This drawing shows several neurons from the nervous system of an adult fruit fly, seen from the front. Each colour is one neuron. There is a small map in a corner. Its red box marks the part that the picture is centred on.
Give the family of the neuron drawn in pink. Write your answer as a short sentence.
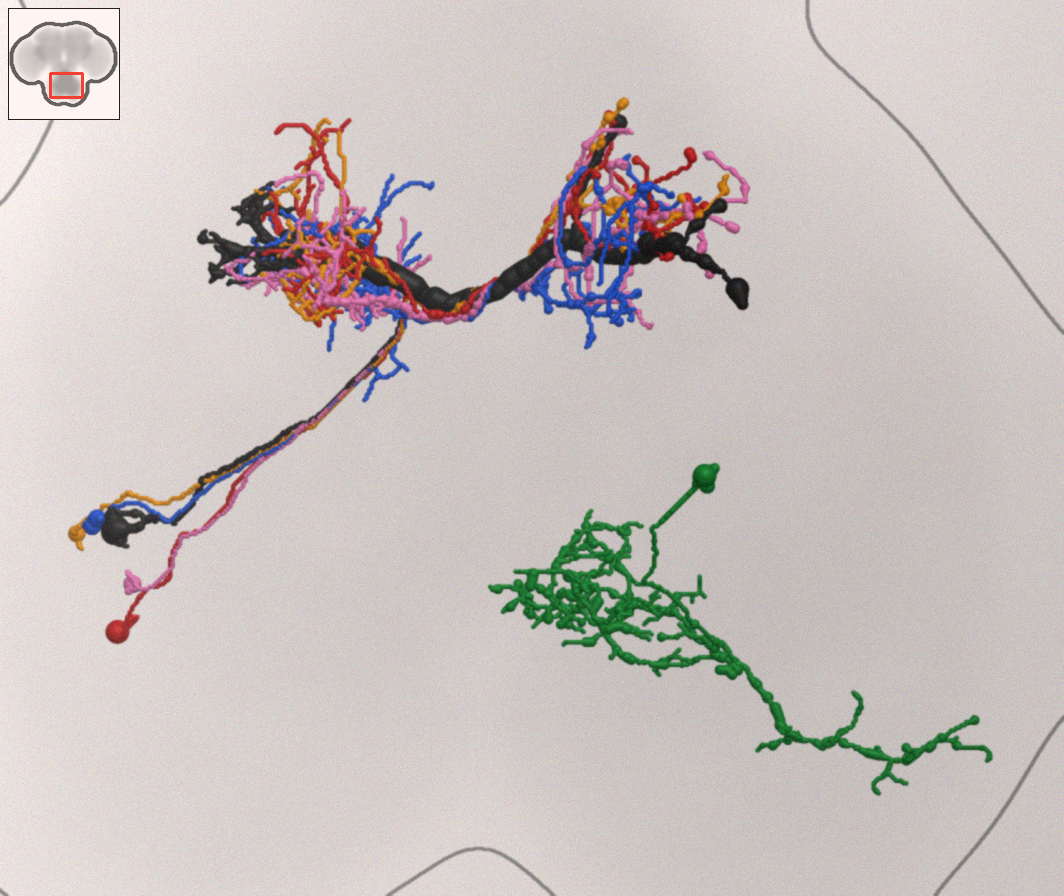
The family is hemilineage 08B.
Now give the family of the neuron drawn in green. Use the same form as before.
The family is hemilineage 09A.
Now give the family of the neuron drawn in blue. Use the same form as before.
The family is hemilineage 08B.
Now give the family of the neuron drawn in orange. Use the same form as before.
The family is hemilineage 08B.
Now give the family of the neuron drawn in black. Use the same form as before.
The family is hemilineage 08B.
